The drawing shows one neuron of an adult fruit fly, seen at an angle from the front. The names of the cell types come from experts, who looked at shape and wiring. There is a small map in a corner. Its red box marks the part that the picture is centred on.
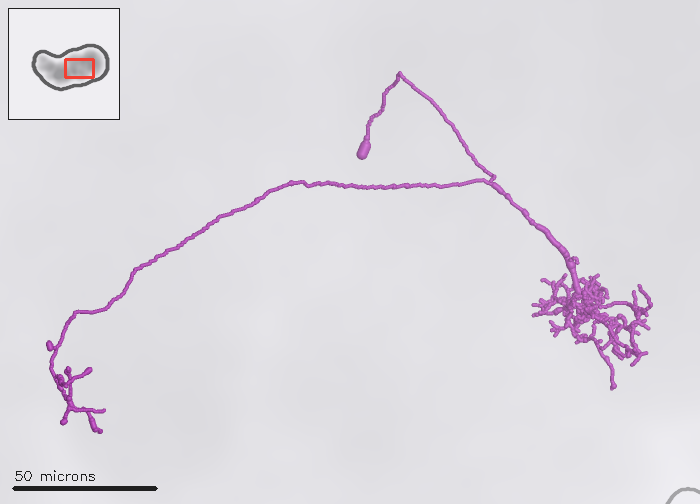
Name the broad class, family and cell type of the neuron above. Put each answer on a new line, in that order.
central-brain intrinsic neuron
hemilineage DM6_ventral
CB2501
